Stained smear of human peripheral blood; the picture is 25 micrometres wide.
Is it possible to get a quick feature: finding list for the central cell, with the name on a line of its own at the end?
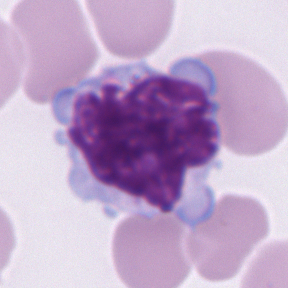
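Nucleus: irregular, folded outline, several notches and bulges, as far as I can tell
Cytoplasm: pale blue
Granules: none I can see in the cytoplasm
Margin: several small rounded blebs of pale cytoplasm
Name: monocyte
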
